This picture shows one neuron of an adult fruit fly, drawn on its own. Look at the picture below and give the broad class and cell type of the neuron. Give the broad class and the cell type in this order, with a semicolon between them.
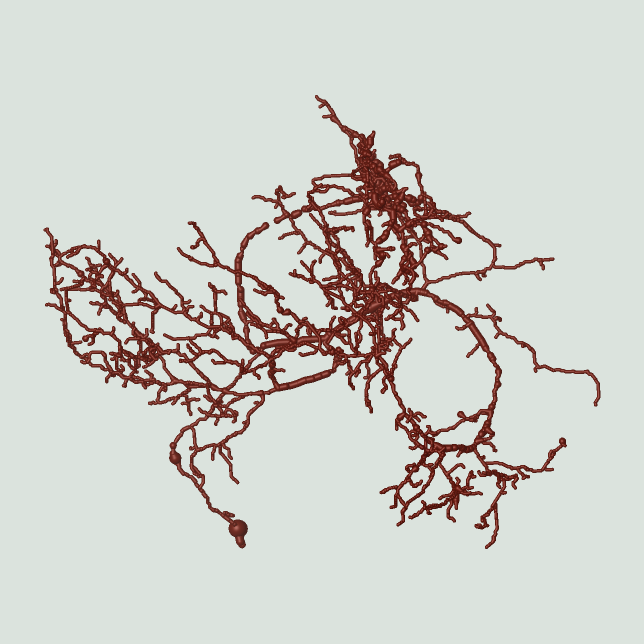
central-brain intrinsic neuron; PVLP012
